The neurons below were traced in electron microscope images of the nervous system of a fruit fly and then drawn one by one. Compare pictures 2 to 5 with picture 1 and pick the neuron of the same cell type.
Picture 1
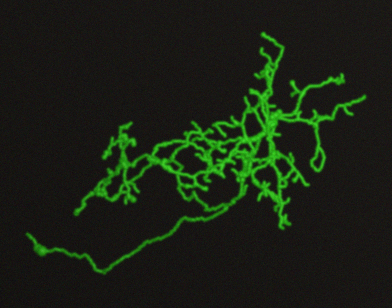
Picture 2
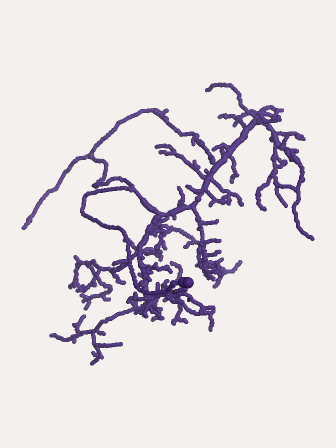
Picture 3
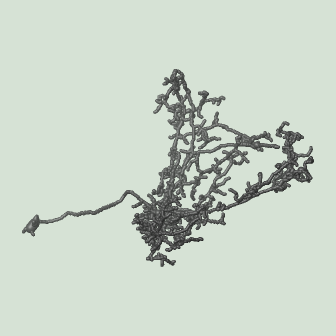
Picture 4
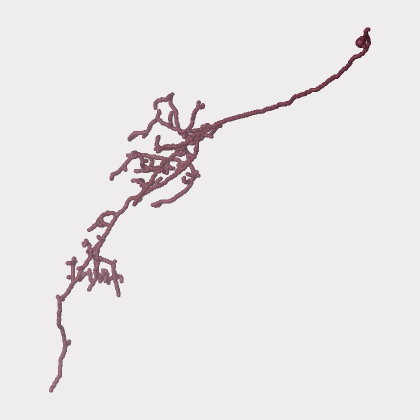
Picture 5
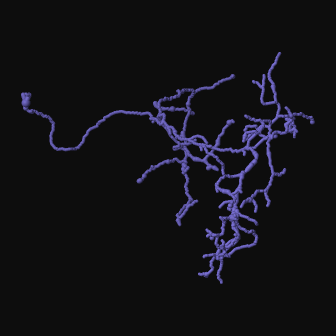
Picture 5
